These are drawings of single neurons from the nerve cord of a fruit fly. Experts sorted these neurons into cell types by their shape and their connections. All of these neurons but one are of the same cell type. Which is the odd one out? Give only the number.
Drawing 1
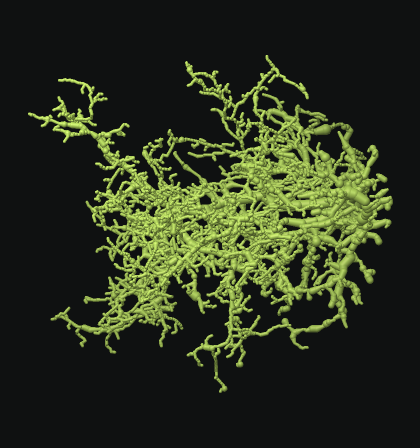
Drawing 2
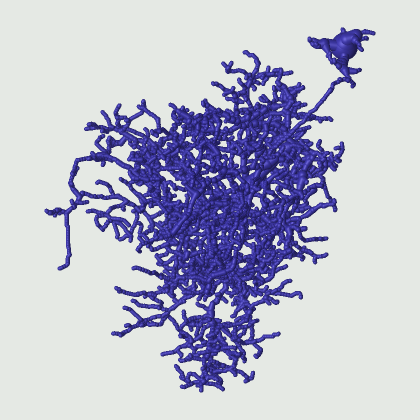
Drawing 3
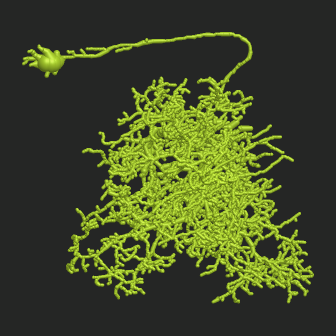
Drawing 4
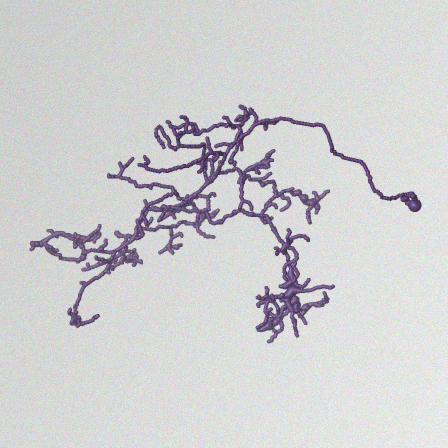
4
